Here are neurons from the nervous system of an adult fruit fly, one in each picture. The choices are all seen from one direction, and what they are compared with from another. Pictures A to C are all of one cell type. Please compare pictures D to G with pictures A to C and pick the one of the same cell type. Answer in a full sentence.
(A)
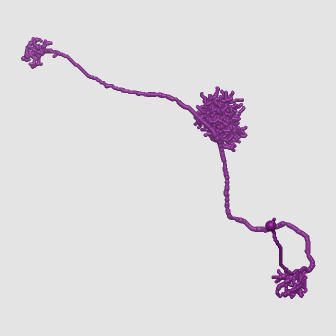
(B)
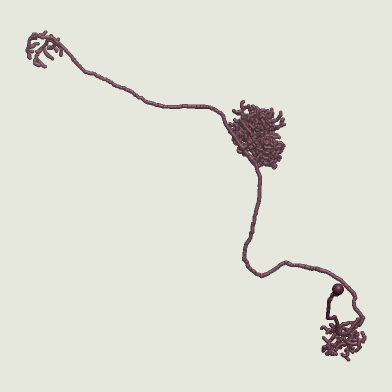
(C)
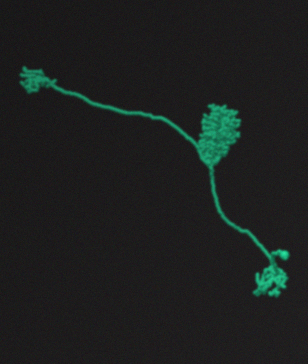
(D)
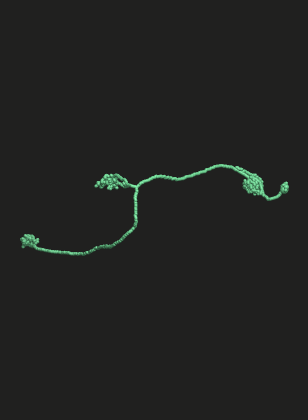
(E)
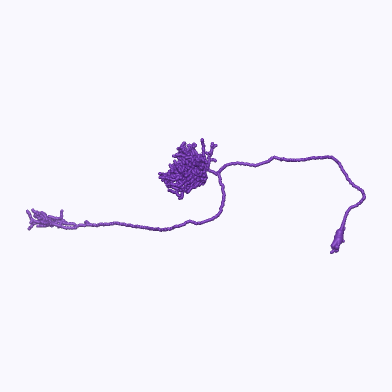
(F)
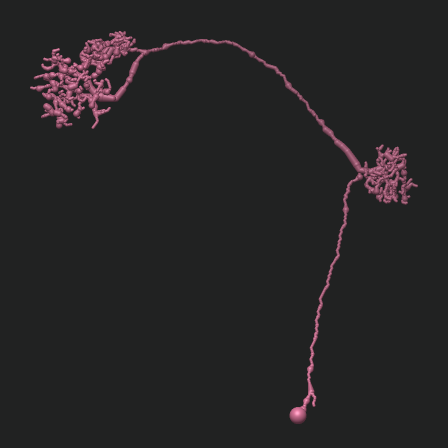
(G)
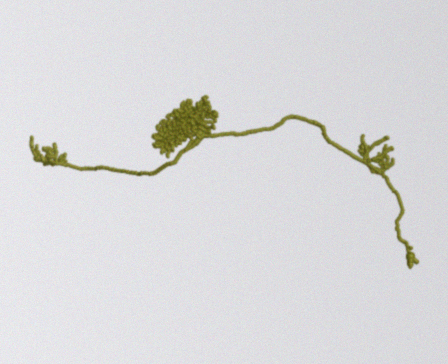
Picture G shows a neuron of the same cell type.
